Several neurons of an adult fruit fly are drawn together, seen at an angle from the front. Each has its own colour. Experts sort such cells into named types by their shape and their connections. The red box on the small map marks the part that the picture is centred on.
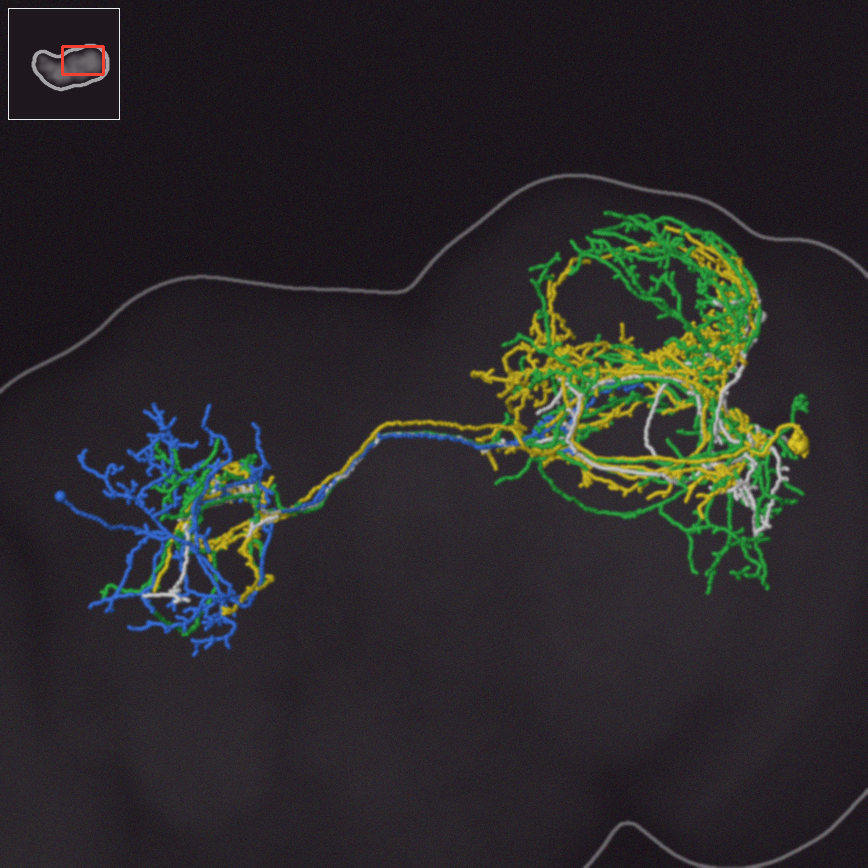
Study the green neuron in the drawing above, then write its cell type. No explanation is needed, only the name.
CL094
